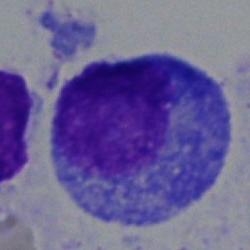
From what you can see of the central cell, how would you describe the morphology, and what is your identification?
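First thing I notice: the nucleus sits off-centre, toward the upper left. The cytoplasm forms a broad crescent on the lower right side of the nucleus, and it is blue. Looking closer, that cytoplasm has a mottled look, with small pale spots. This one is a plasma cell.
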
